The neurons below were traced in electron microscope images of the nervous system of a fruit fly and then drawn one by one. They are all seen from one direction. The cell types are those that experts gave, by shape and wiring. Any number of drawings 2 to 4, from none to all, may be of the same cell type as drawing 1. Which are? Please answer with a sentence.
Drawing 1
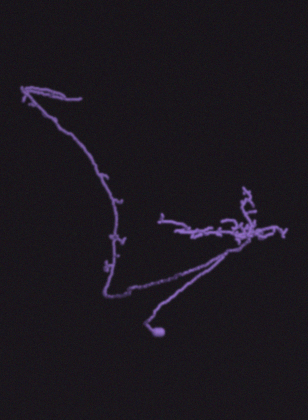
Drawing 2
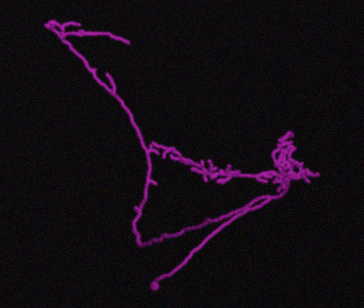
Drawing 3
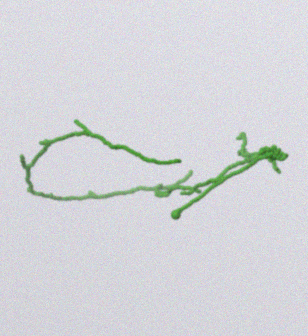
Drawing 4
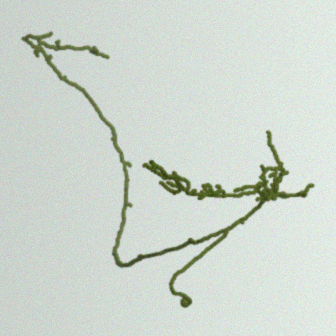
Drawing 2 and drawing 4 are of the same cell type.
